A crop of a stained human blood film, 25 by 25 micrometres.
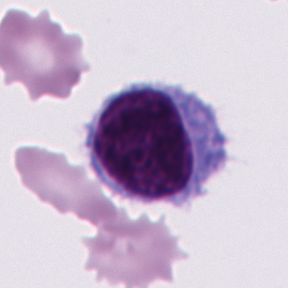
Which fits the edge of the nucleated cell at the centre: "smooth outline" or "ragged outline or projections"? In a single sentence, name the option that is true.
The border of the cell is ragged or frayed, or shows projections, blebs or tags.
